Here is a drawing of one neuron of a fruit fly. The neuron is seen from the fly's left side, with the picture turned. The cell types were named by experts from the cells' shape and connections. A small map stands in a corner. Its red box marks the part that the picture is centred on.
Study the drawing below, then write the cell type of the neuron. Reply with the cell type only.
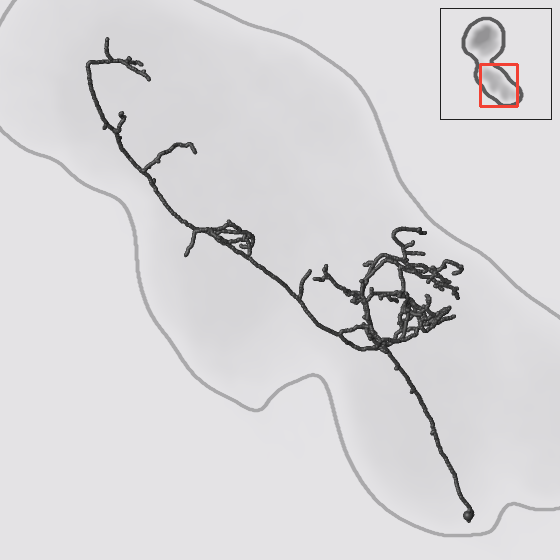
IN05B070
